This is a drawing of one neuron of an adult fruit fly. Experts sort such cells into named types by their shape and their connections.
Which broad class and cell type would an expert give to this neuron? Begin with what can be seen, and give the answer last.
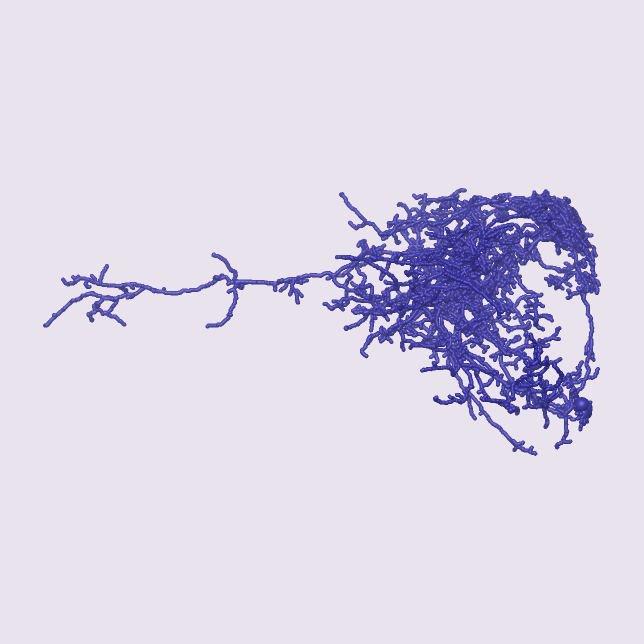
In this view it is wider than it is tall. Its broad class is central-brain intrinsic neuron. It is of cell type CL063.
